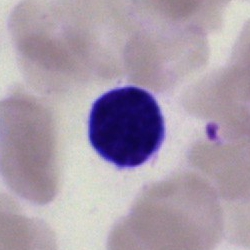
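Lymphocyte in a stained human bone marrow smear, roughly round with a few slightly flattened sides. There's hardly any cytoplasm to see around the nucleus, and the chromatin is dense and dark blue-purple all through. No nucleoli show.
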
